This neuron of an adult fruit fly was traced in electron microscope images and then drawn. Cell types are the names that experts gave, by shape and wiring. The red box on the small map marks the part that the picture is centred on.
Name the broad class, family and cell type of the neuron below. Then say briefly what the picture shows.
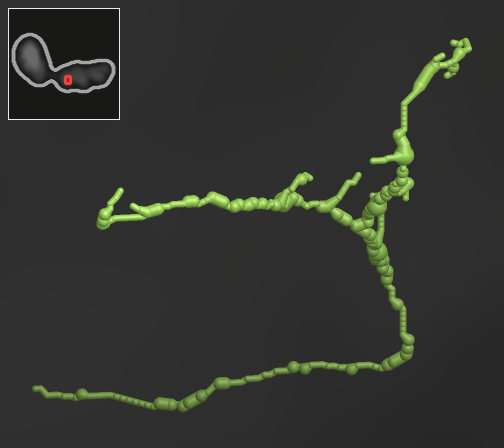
Its broad class is sensory neuron entering the nerve cord. Its family is called class mechanosensory tactile. The cell type is SNta30. No cell body is drawn. There are a dozen or fewer branch ends.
